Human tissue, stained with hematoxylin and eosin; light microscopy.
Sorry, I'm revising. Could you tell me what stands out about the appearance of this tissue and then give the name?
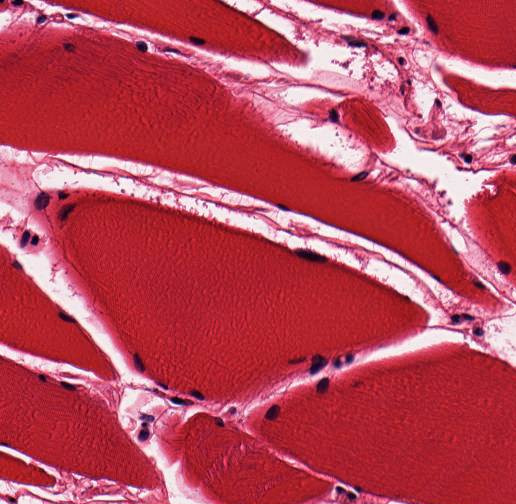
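I notice the nuclei sit at the edges of the fibres, not in their centres. They are small and dark, some flattened, some oval. The fibre cytoplasm is evenly and strongly eosinophilic, and I see no vacuoles. Between fibres, loose connective tissue holds scattered small, elongated nuclei. This is skeletal muscle.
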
